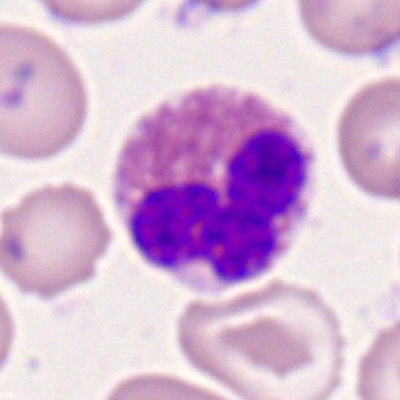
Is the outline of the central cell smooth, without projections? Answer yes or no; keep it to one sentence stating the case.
Yes, the outline of the cell is smooth.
